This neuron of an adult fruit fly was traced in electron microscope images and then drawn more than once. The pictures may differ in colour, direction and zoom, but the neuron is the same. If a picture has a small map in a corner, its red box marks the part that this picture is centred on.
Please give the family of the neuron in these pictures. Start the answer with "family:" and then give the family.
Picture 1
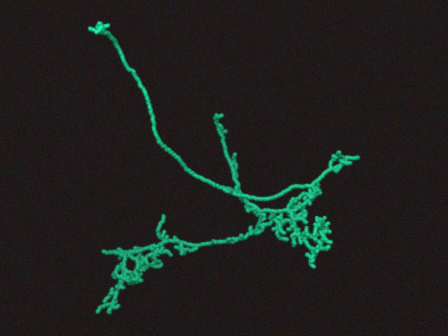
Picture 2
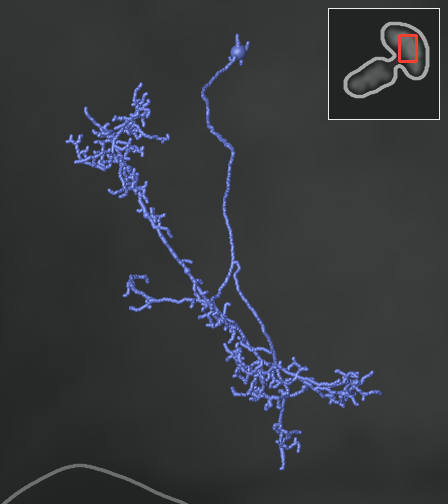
family: hemilineage DM1_antero_ventral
